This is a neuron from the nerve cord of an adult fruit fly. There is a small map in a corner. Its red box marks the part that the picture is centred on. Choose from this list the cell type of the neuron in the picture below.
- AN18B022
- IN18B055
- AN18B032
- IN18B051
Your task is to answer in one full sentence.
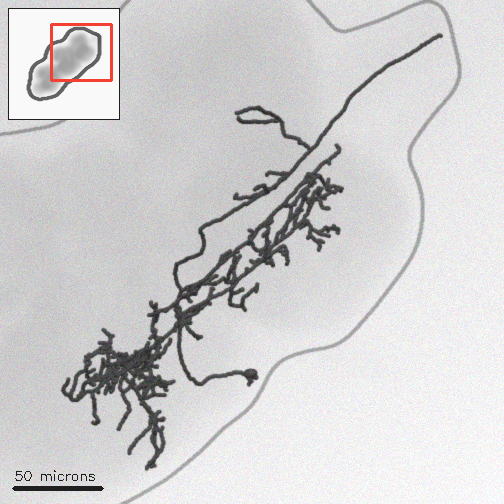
It is to cell type AN18B022 that the neuron belongs.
